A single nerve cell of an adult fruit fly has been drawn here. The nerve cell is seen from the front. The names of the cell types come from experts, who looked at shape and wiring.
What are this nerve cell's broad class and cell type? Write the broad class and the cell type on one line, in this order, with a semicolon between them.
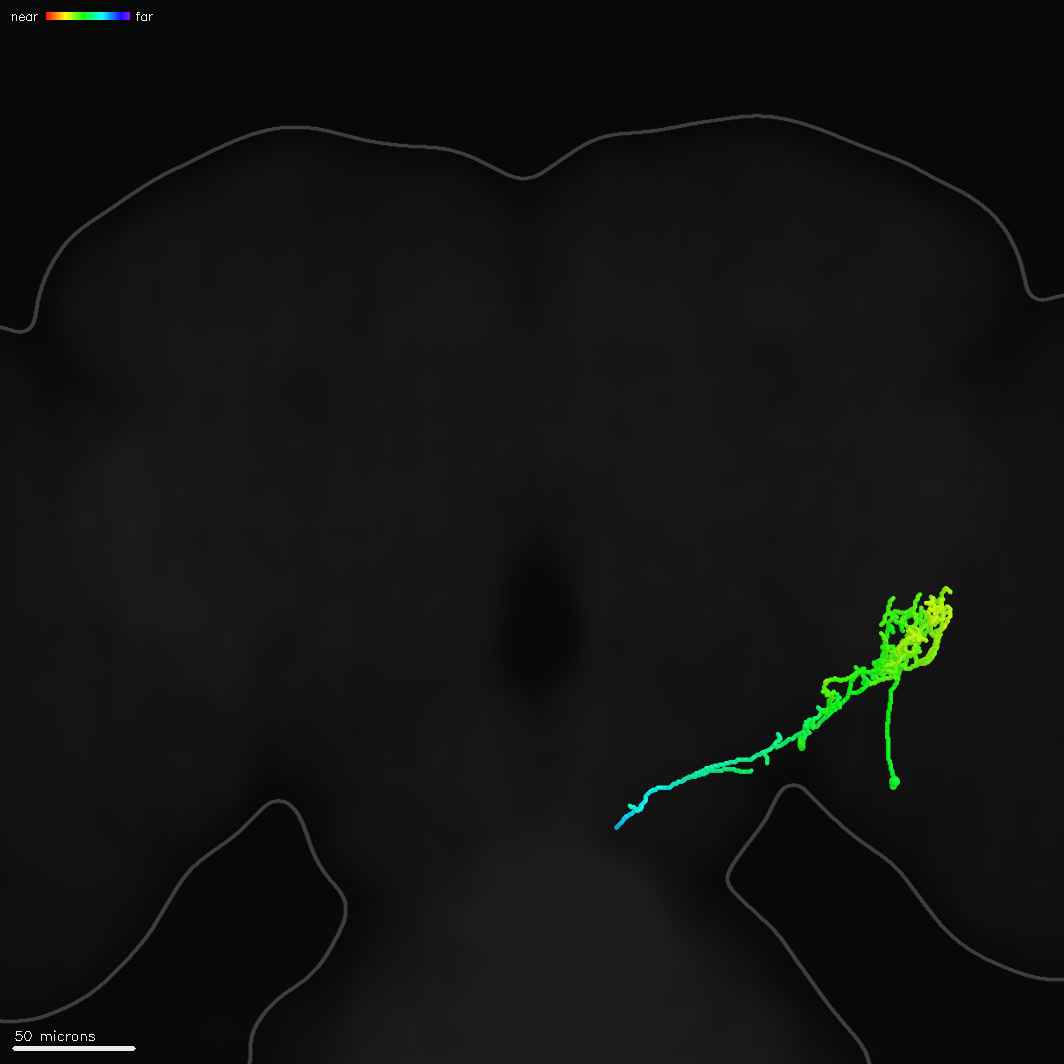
central-brain intrinsic neuron; CB2595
